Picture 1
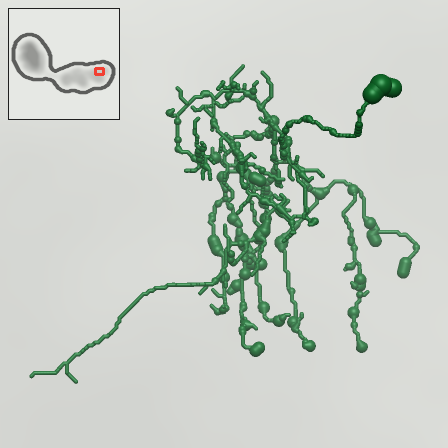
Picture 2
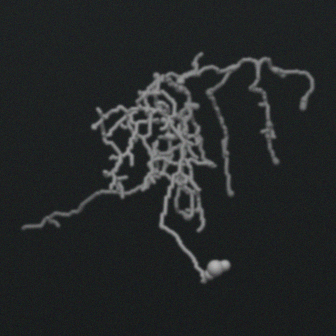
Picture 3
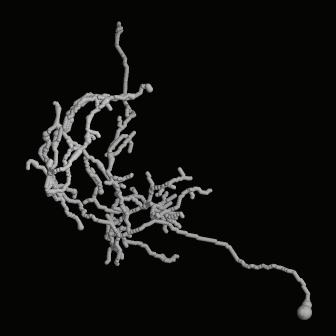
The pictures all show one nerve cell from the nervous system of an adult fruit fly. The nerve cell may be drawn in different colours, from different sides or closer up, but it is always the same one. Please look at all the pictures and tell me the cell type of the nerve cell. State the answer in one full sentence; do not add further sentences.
This nerve cell carries the cell type designation INXXX450.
